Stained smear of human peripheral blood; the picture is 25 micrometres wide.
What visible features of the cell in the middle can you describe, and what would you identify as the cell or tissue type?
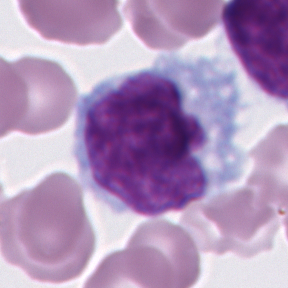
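Set toward the left of the cell, the nucleus is about 12 micrometres across, with an irregular outline notched on its right side. Most of the cytoplasm lies to the right; it is pale greyish blue and holds many small clear vacuoles, plainest in the upper right. Name: hairy cell.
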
